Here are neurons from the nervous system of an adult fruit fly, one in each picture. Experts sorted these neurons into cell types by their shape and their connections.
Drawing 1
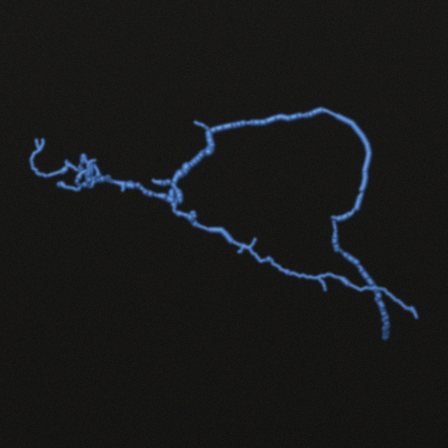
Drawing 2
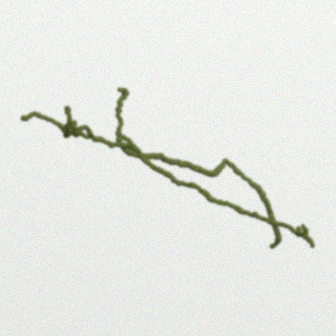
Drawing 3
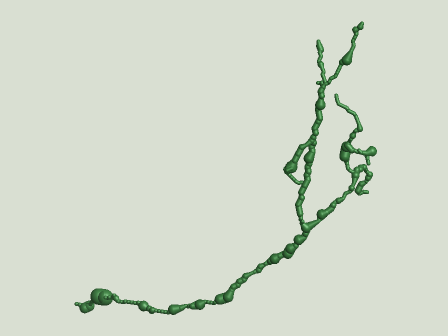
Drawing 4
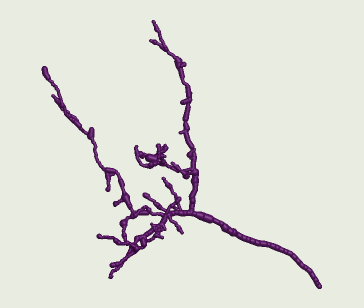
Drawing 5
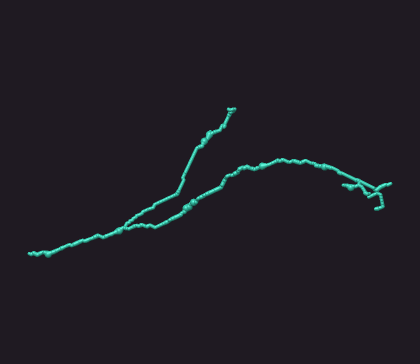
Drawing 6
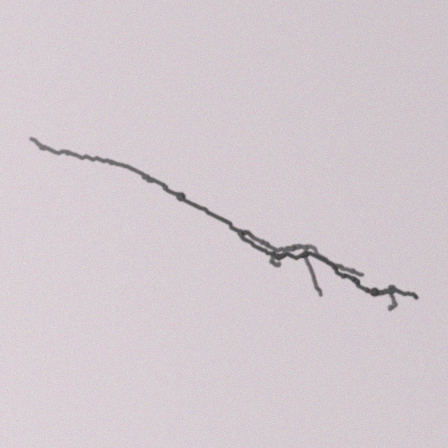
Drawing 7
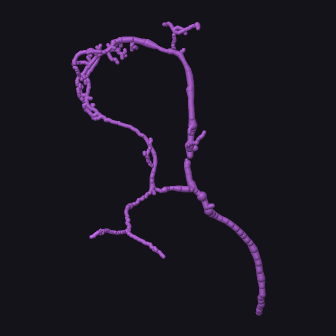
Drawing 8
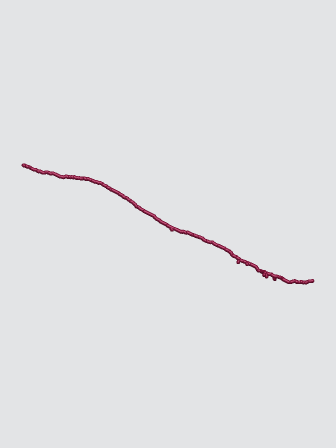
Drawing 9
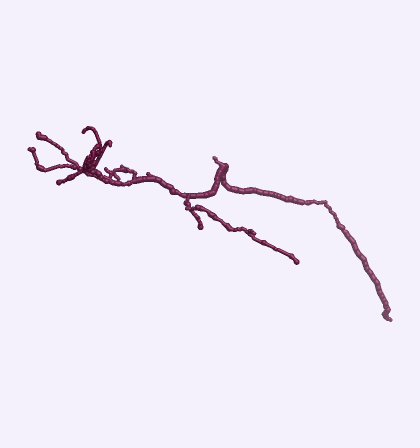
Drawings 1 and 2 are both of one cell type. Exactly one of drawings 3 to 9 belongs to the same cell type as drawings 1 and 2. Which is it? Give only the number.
9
